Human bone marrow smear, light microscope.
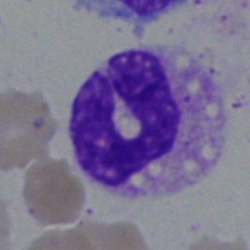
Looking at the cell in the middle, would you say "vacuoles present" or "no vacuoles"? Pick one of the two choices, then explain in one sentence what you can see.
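Vacuoles present. The cytoplasm contains many small round clear vacuoles.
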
